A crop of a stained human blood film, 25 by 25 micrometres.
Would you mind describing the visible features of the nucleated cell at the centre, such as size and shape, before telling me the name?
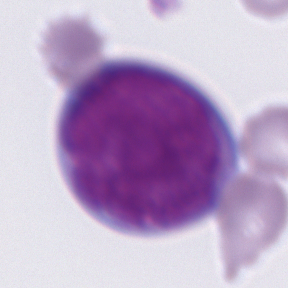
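Outline smooth, nearly round, no projections from the surface. Cell about 16 micrometres across. Nucleus round to slightly oval, about 14 micrometres across, without indentation or lobes. Chromatin fine and evenly spread, faint mottling only, no coarse dark clumps. Cytoplasm: no granules seen. Myeloblast.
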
